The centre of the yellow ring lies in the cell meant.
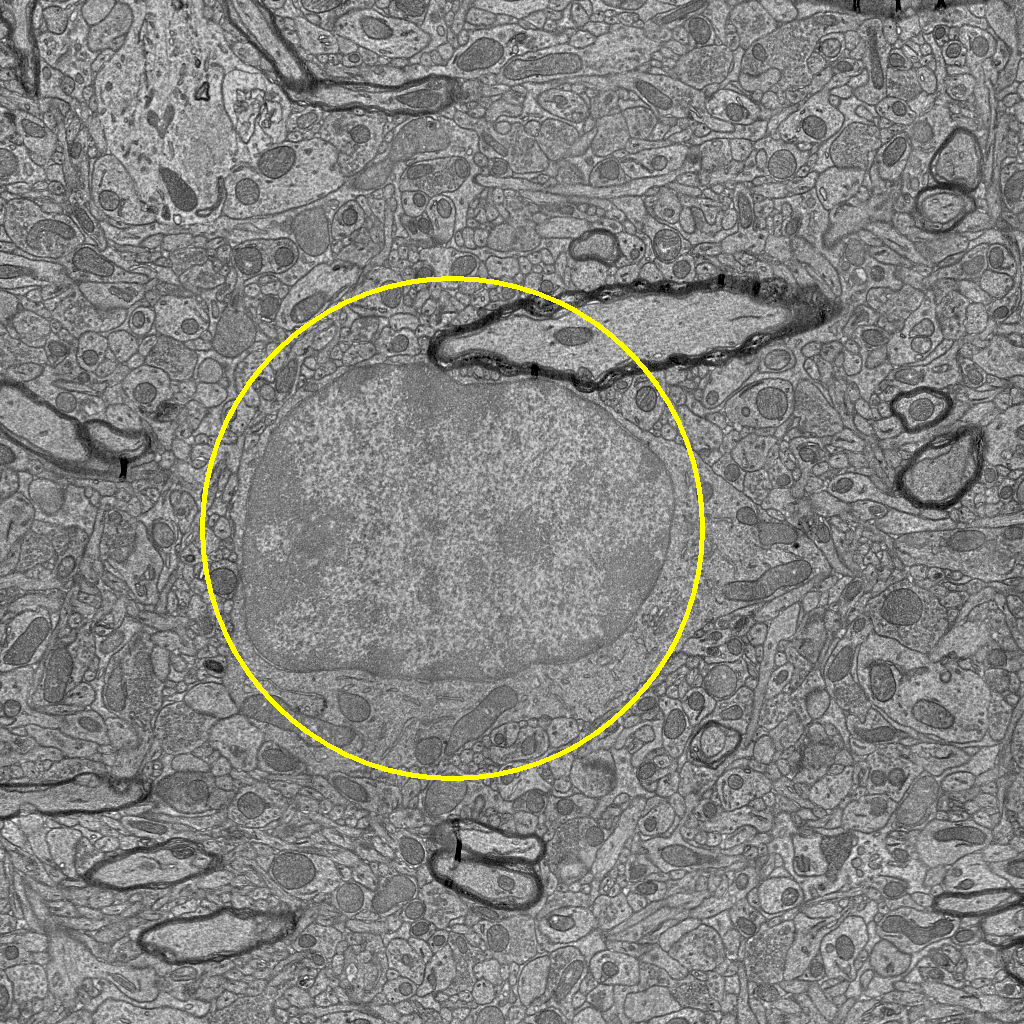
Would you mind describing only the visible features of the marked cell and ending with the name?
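Wider from side to side than from top to bottom, the large oval nucleus lies with its whole outline inside the ring. The nuclear envelope follows a smooth course, without deep folds. Chromatin is finely granular, with patchy, slightly darker zones and no heavy dark clumps. No distinct nucleolus stands out. It is an oligodendrocyte.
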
